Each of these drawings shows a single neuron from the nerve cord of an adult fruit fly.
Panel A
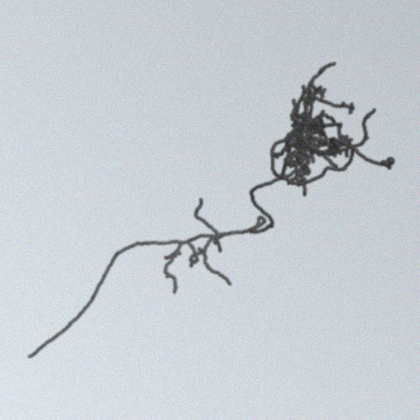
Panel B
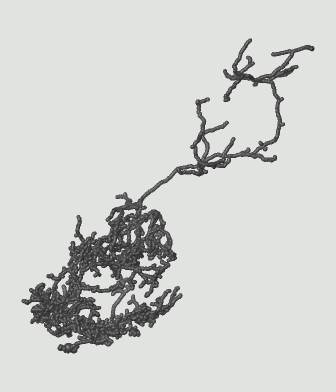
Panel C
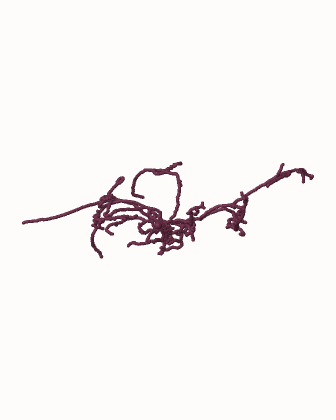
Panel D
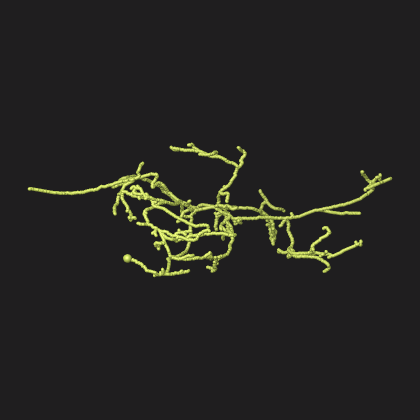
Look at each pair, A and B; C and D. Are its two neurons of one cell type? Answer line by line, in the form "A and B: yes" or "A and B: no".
A and B: no
C and D: yes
